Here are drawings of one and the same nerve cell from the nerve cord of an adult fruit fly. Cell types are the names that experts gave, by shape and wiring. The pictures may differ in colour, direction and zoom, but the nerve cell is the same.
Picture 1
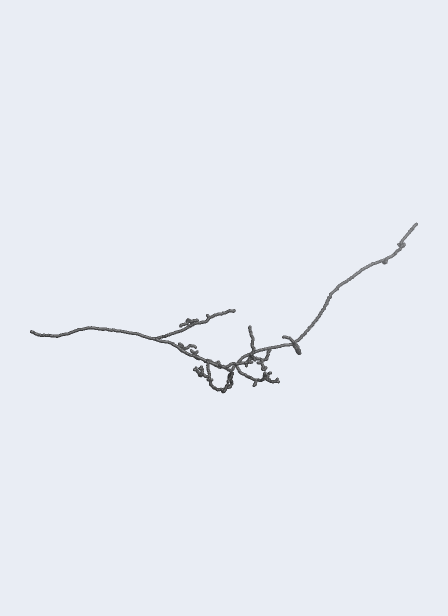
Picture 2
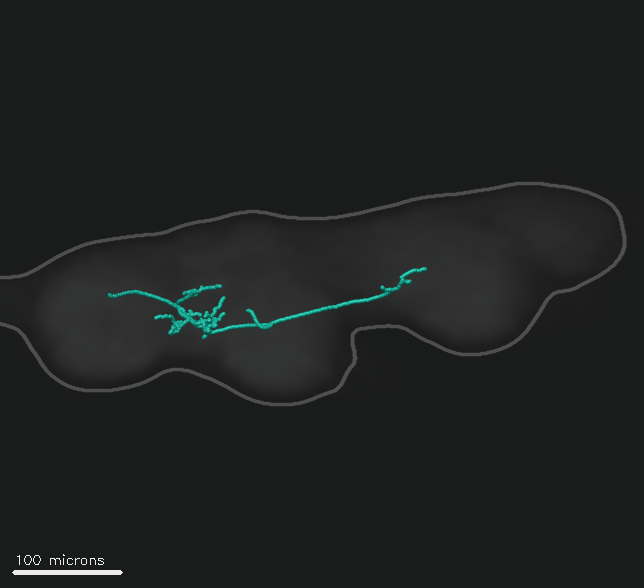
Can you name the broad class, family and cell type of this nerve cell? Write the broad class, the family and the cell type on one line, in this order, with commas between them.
sensory neuron entering the nerve cord, class mechanosensory proprioceptive, SNpp62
